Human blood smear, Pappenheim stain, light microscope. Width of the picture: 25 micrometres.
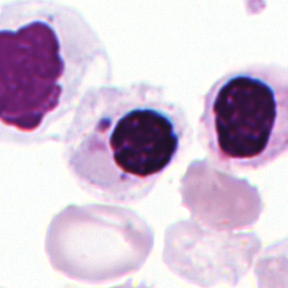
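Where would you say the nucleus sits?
Off-centre, toward the upper right of the cell, and no nucleolus is visible in it.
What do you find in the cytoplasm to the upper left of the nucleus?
A single small dark purple dot.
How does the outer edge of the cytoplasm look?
Faint and slightly irregular.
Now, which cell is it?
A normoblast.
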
